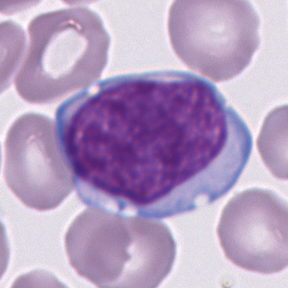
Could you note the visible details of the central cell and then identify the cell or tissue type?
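Rather than being smoothly round, the outline of the central cell is irregular and somewhat angular. Within the nucleus, no distinct nucleolus is visible. The cytoplasm is pale blue and contains no visible granules. It is a myeloblast.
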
